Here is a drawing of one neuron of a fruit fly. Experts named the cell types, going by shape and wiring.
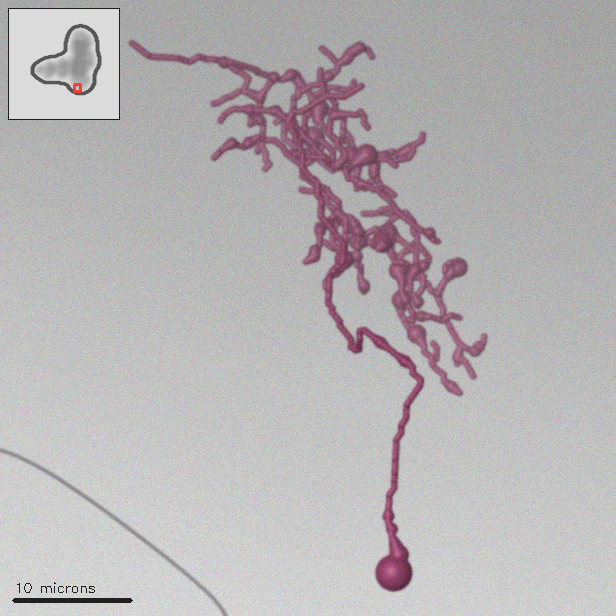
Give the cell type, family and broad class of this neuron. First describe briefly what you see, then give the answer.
From top to bottom in the picture it spans about 45 microns. Dozens of branch ends can be seen. Its cell type is Mi16. Its family is Mi. Its broad class is optic-lobe intrinsic neuron.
